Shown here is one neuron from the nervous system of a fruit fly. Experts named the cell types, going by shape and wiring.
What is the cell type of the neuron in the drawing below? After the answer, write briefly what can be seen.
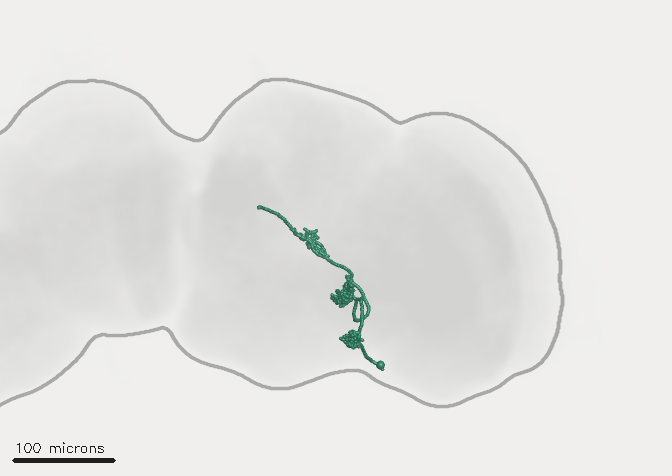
The cell type is PFL1. This is a central-brain intrinsic neuron. Its cell body lies at the bottom of the picture. From top to bottom in the picture it spans about 160 microns.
